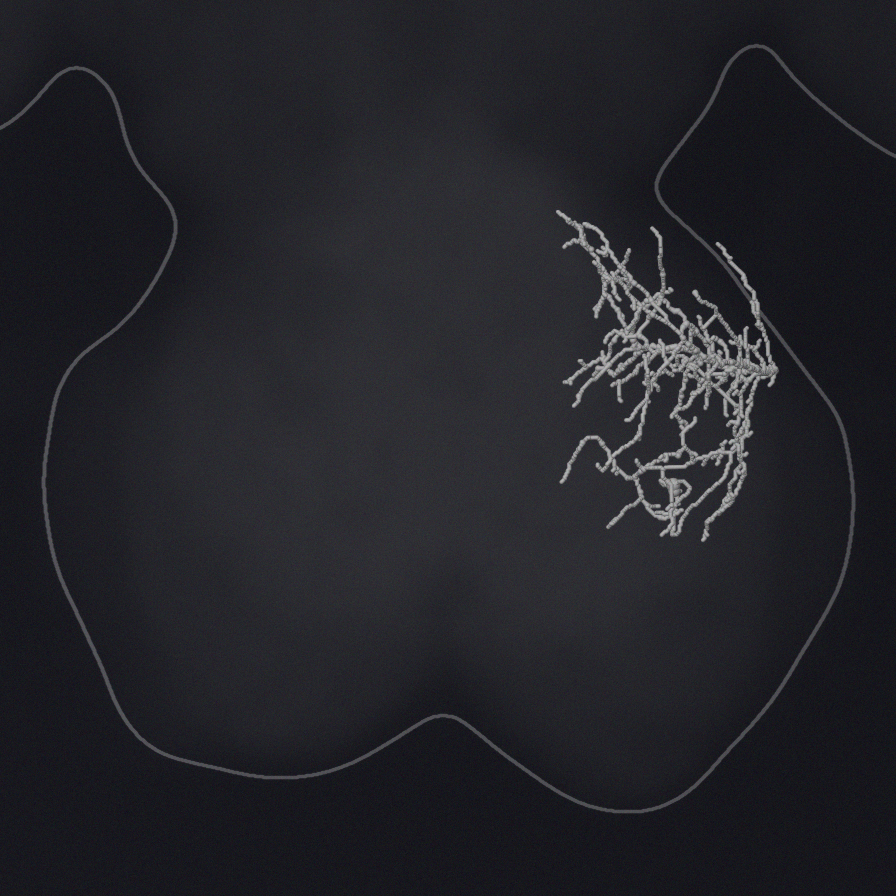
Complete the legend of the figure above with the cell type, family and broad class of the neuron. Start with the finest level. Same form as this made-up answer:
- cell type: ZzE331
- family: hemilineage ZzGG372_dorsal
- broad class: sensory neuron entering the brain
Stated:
- cell type: IN13A030
- family: hemilineage 13A
- broad class: nerve-cord intrinsic neuron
